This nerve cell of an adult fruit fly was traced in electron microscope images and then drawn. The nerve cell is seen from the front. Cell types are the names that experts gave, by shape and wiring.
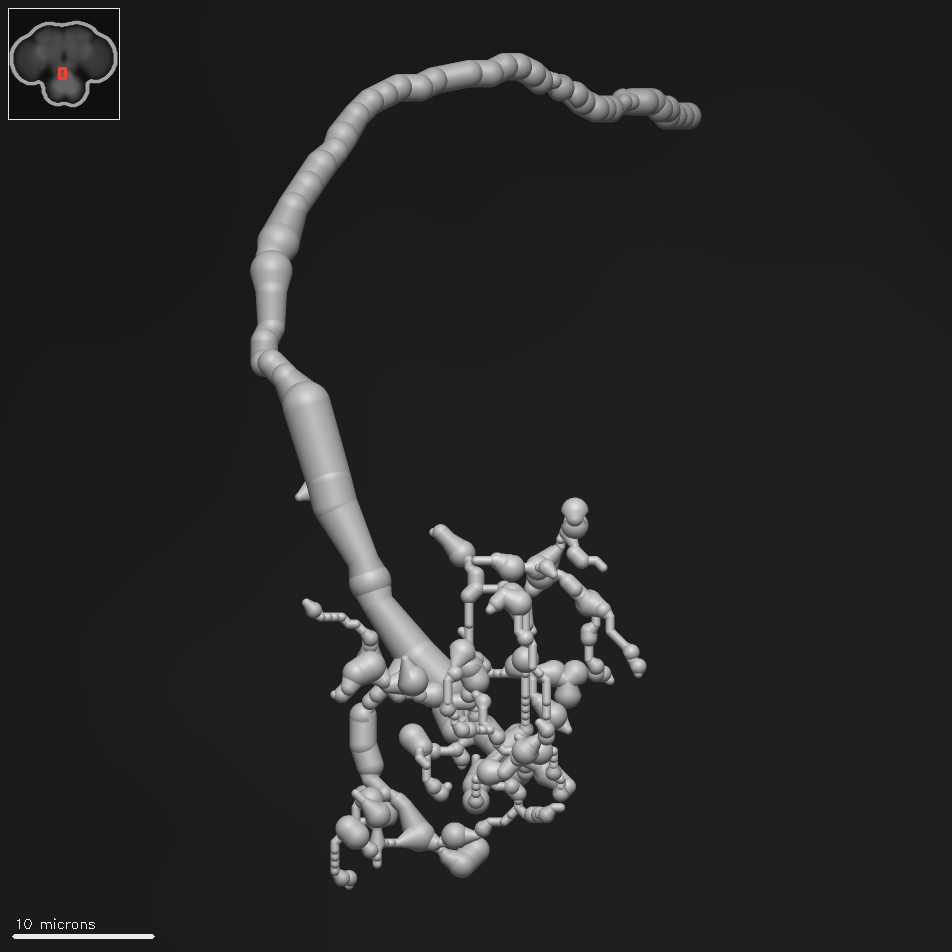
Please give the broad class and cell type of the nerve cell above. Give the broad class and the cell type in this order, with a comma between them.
sensory neuron entering the nerve cord, SNxx03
